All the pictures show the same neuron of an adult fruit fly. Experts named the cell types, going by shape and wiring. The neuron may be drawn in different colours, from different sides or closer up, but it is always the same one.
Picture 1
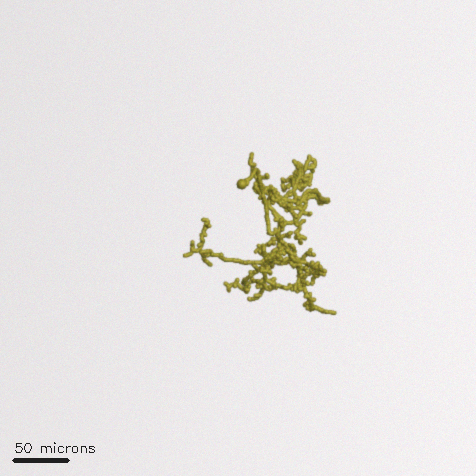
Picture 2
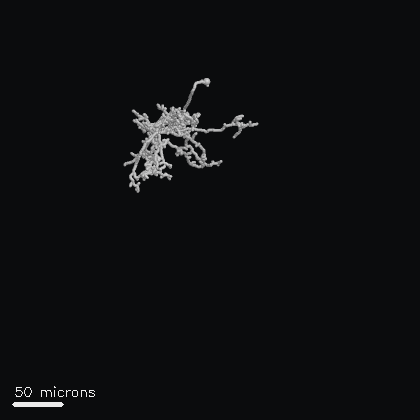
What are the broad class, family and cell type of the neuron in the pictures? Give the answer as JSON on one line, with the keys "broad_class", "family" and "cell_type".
{"broad_class": "central-brain intrinsic neuron", "family": "hemilineage SMPad2", "cell_type": "SMP057"}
